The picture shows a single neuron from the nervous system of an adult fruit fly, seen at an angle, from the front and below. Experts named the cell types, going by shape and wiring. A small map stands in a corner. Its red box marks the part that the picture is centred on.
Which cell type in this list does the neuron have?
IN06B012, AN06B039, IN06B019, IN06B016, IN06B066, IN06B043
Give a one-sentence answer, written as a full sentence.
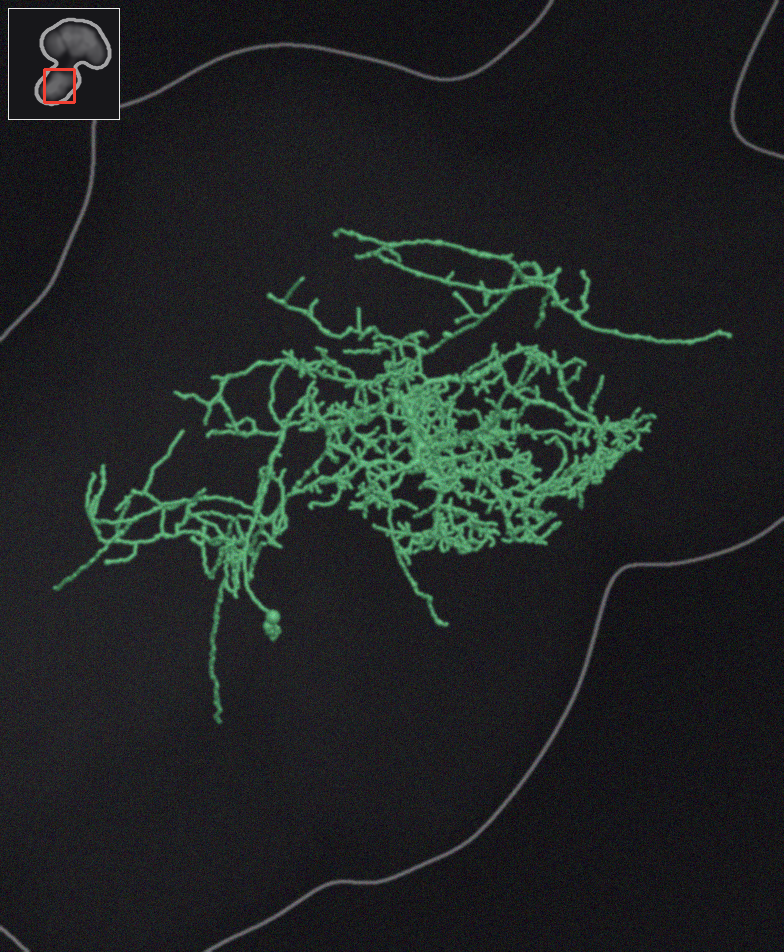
What this neuron is, by cell type, is IN06B016.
